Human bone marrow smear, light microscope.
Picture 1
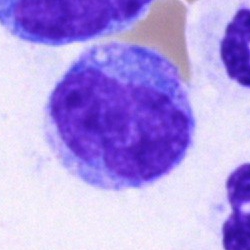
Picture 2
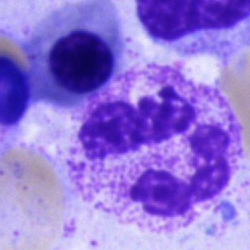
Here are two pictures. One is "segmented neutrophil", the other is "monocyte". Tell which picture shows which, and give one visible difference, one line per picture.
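Picture 1 is a monocyte. The nucleus fills most of the cell.
Picture 2 is a segmented neutrophil. The cytoplasm is abundant and pale lilac.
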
